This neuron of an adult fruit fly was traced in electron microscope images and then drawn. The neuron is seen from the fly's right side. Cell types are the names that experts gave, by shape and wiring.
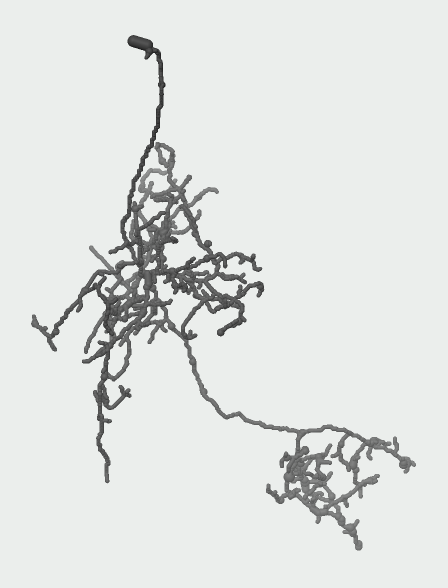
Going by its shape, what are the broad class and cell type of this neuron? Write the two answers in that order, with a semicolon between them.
central-brain intrinsic neuron; IB031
